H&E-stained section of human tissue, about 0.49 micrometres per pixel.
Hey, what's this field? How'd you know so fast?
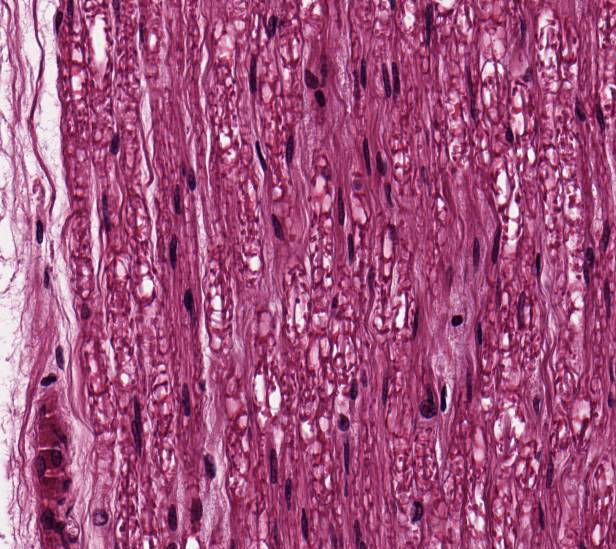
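This is a nerve fascicle. Look how long parallel fibres fill almost the whole field, running from top to bottom on a gently wavy rather than straight course.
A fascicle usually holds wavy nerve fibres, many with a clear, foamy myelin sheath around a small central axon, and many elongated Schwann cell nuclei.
That fits what you see: many fibres contain a pale, frothy, bubbly network framed by pink strands, and the dark, elongated nuclei lie lengthwise along them.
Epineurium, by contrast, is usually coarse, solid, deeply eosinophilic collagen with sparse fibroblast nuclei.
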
